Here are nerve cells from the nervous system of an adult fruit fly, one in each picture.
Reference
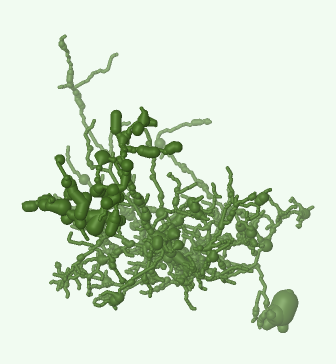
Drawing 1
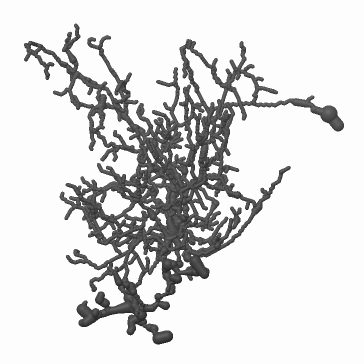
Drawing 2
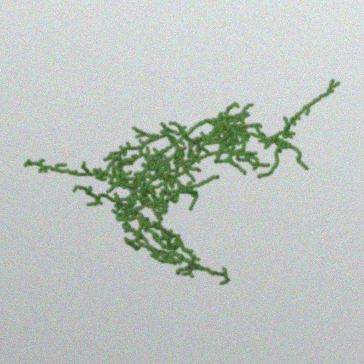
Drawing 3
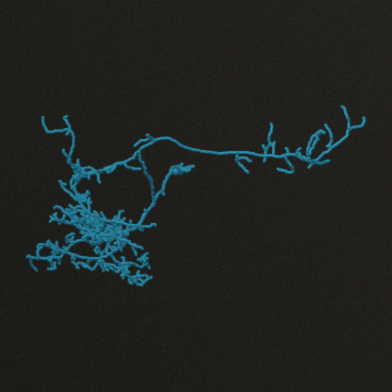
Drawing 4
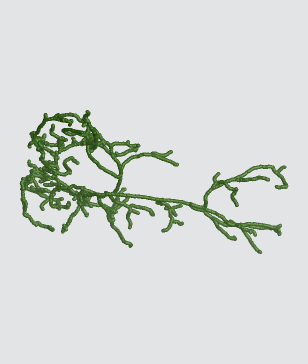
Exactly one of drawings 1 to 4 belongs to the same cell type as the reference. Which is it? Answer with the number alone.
1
